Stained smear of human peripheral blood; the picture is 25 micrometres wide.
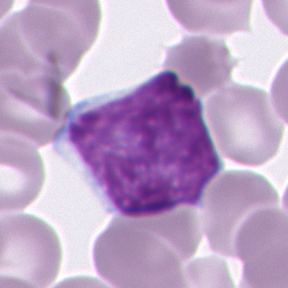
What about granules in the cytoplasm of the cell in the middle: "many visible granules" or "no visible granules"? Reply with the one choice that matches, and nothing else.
No visible granules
